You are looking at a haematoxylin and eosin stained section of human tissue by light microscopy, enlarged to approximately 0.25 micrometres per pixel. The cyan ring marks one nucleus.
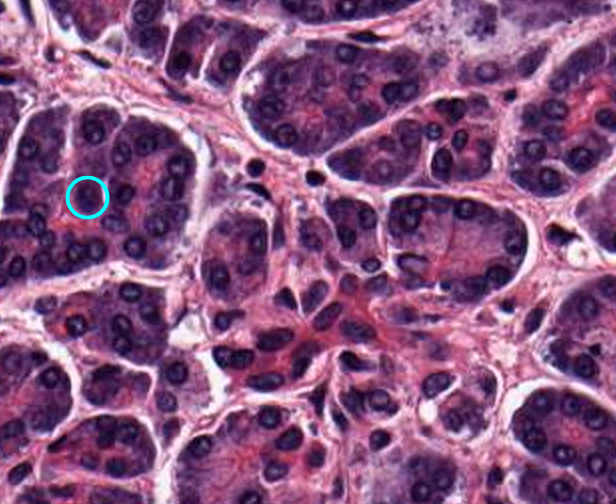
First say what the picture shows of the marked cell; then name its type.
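The cytoplasm is dense and purple with a fine grainy texture, and its boundaries with adjacent cells are hard to make out. The cell is packed closely among other cells in a rounded cluster that is outlined by thin pale strands of fibres. It is a pancreatic acinar cell.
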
